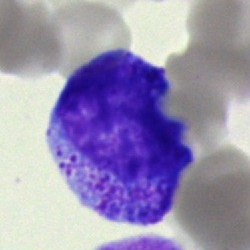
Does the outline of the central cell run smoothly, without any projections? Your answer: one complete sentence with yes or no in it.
No, there is a ragged or frayed outline, or projections, blebs or tags, on this cell.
